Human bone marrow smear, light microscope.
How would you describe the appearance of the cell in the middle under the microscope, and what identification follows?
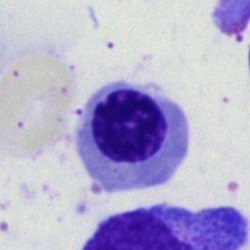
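Nucleus off-centre, pushed toward the upper left. Chromatin dark purple, coarsely clumped. Cytoplasm a moderate rim of pale greyish-blue, widest below and right of the nucleus. Cell: erythroblast.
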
